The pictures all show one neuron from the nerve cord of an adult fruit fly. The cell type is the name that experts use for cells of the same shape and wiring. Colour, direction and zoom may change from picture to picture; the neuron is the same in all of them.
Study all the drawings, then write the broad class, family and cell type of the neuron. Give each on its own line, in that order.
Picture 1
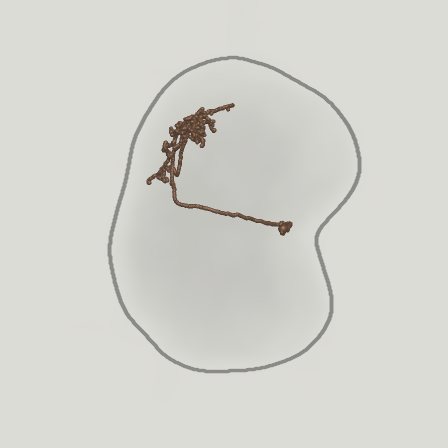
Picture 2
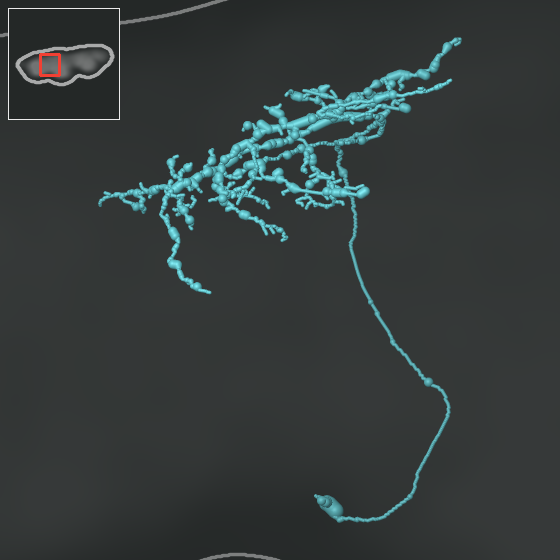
nerve-cord intrinsic neuron
hemilineage 02A
IN02A037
